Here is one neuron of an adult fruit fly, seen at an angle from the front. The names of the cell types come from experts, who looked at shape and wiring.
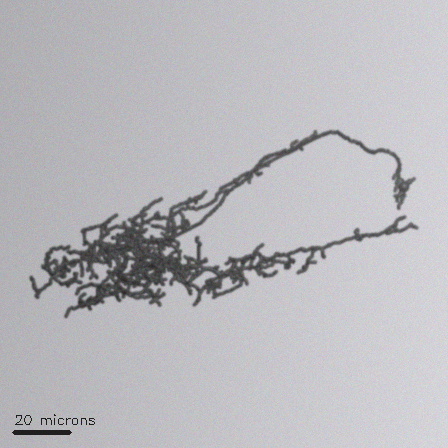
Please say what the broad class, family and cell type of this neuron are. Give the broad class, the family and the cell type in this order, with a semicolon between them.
nerve-cord intrinsic neuron; hemilineage 00A; IN00A028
